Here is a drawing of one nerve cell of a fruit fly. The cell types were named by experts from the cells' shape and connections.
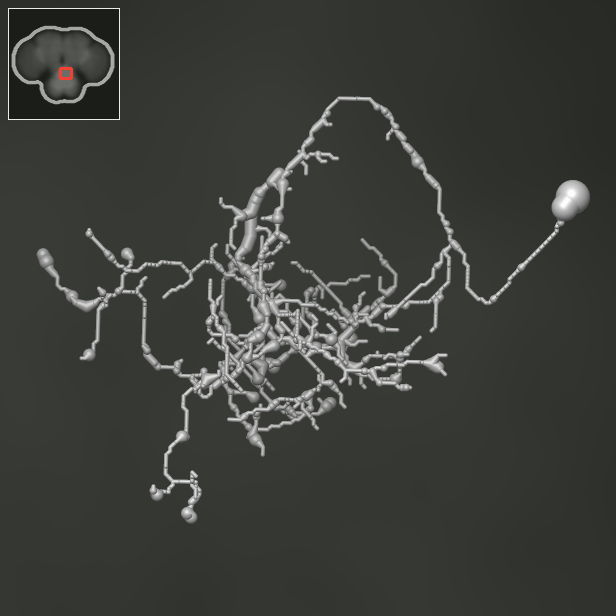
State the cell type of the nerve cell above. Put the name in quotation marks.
"INXXX440"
